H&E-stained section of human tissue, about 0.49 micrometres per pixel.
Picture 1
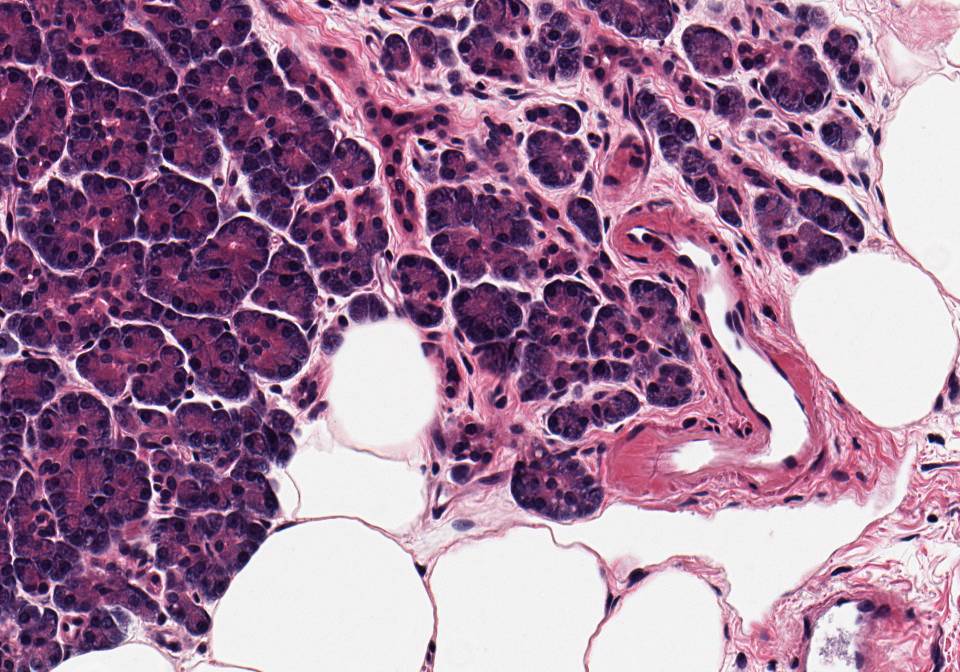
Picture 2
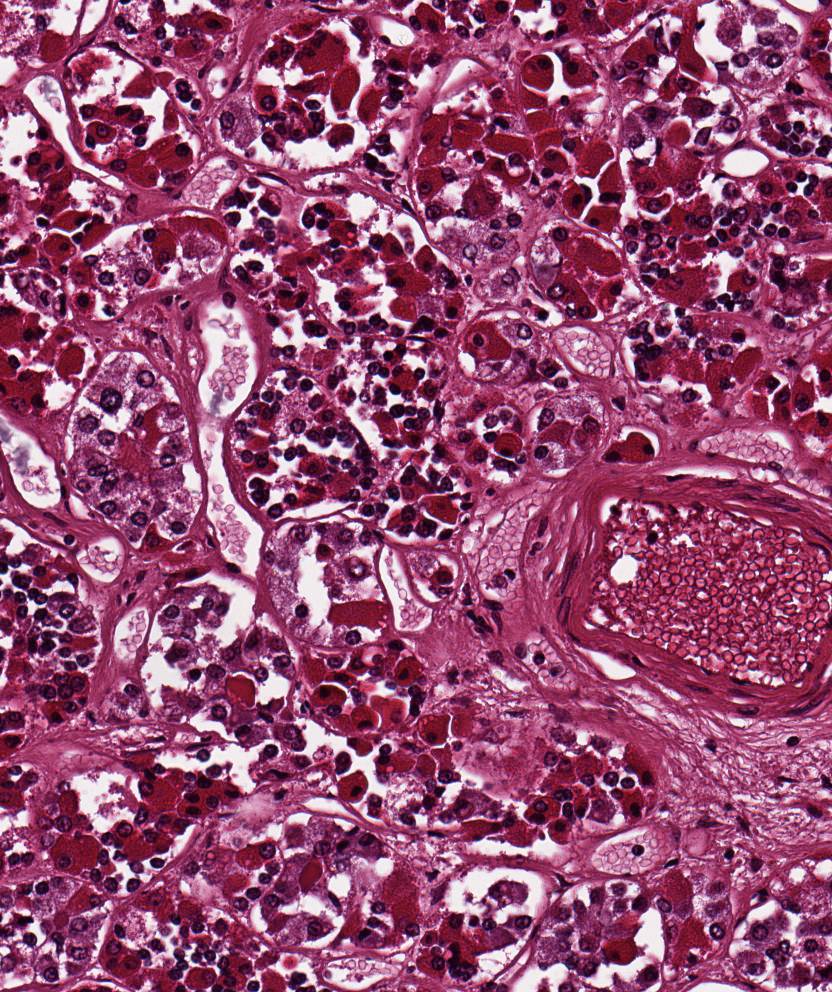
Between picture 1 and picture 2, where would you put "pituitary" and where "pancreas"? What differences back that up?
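Pancreas is the first one, pituitary the second. In the pancreas you've got closely packed acini over the left and upper field, cells with round dark nuclei toward the base, and no pale, foamy mucous acini anywhere. Big empty round fat cells line the bottom and right edges, with one sitting alone among the acini near the centre. The pituitary's cells instead group into rounded nests split by thin pink fibrous septa, their nuclei round and dark, and plenty of cells scattered through the nests have intensely deep red cytoplasm. There's also a large vessel with a thick wall of concentric fibrous layers.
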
